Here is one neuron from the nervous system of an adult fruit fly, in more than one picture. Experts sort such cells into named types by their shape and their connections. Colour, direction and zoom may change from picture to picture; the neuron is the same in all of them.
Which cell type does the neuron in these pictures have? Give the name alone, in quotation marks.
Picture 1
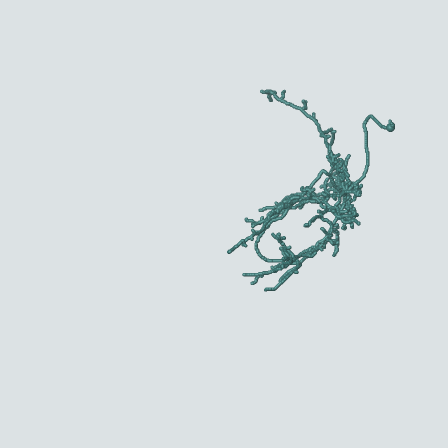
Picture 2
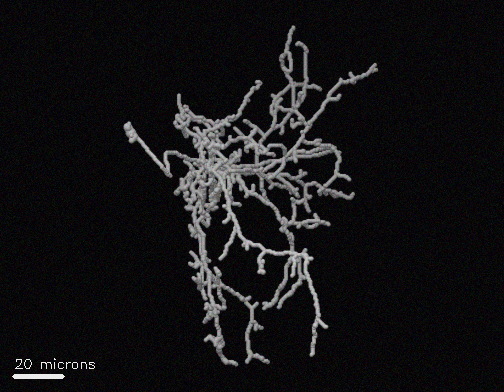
"IN17A078"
